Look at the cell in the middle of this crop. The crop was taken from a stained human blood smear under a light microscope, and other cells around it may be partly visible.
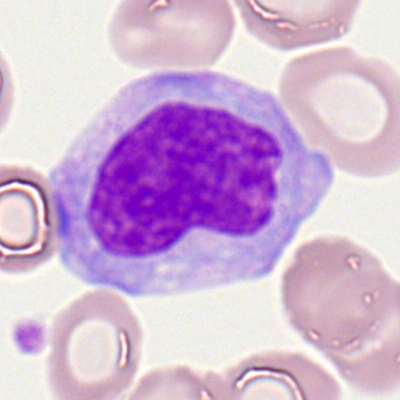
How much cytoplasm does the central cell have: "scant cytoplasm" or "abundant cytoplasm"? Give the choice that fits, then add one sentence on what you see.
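Abundant cytoplasm. The cytoplasm is abundant, forming a wide rim around the nucleus.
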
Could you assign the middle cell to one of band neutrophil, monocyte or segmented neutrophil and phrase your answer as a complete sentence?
Located at the centre of the crop is a monocyte.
